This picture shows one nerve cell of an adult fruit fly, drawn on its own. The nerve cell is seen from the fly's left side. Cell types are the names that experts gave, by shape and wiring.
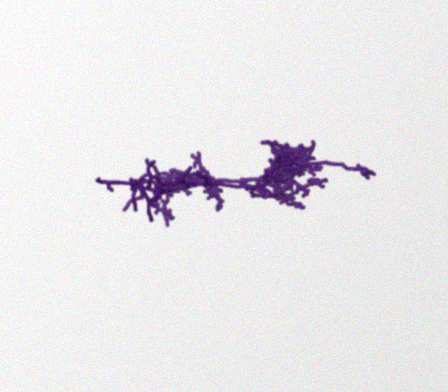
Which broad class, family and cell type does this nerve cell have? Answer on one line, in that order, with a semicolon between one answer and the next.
nerve-cord intrinsic neuron; hemilineage 05B; IN05B008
